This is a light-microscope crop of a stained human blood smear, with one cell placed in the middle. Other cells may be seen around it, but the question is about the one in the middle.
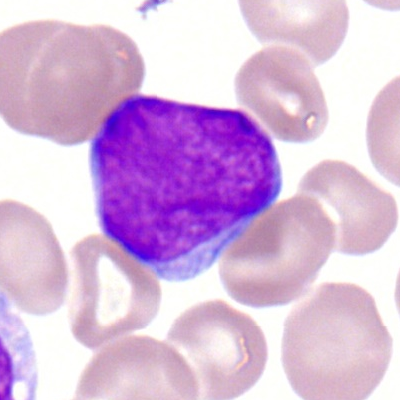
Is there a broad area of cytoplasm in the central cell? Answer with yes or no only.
No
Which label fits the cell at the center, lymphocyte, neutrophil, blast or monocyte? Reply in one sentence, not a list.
The cell of interest, in the center, is a blast.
